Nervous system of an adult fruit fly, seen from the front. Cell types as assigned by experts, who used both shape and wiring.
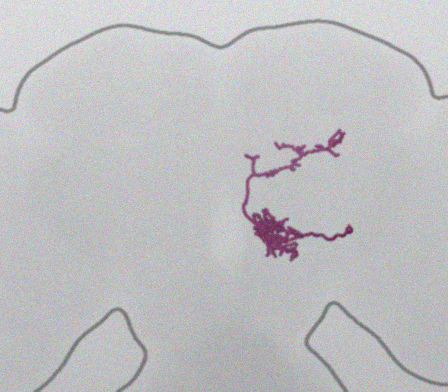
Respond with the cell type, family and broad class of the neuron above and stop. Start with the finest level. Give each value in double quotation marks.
"VES033", "hemilineage VESa2", "central-brain intrinsic neuron"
